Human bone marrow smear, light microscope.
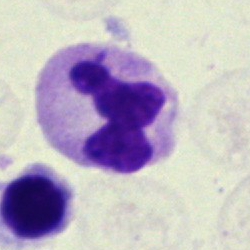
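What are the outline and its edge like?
Roughly round and smooth.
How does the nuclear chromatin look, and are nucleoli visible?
It is dense and dark purple, and no nucleoli can be seen.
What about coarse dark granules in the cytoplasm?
There are none.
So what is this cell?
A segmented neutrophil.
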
